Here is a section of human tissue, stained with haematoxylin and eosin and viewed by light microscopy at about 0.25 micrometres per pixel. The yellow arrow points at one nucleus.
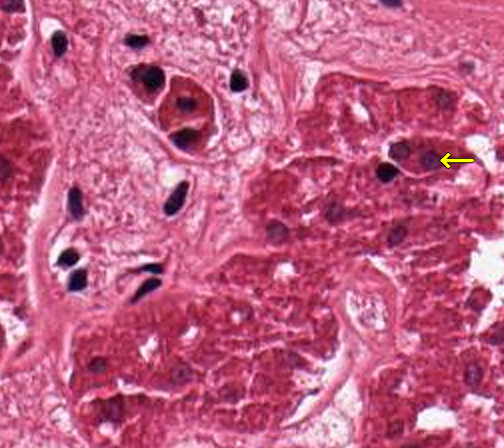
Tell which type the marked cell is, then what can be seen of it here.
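Proximal tubule cell. The nucleus stains a soft purple, with finely speckled chromatin rather than a solid dark mass. A small, very dark, round nucleus sits directly against the left side of this cell.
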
